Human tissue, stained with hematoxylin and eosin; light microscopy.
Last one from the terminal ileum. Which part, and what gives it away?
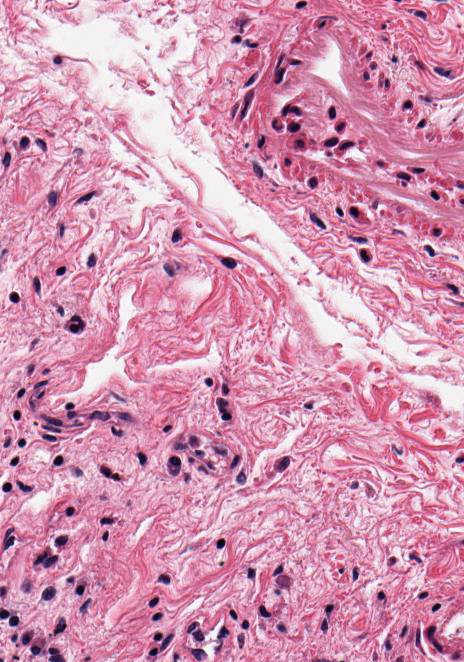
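Shown here is dense connective tissue. Its pink collagen fibres are wavy and run in many directions, not in one aligned bundle, among scattered fibroblast-like cells with small, dark, oval to spindle-shaped nuclei.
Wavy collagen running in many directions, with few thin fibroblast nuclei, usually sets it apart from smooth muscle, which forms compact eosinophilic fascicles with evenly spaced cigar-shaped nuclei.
No fat cells are present.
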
